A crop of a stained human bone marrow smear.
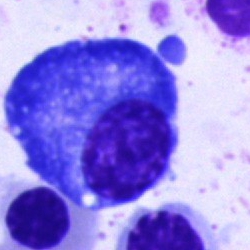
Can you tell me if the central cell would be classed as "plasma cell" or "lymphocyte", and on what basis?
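Plasma cell, I think, not lymphocyte. The deciding point is the cytoplasm, which is abundant and stains a deep blue.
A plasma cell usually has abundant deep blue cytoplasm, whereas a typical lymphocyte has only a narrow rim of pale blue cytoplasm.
Beyond that, the chromatin is dark purple and coarsely clumped, with paler patches between. Many small pale spots speckle the cytoplasm away from the nucleus, and the outline is irregular, bulging broadly toward the upper left.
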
